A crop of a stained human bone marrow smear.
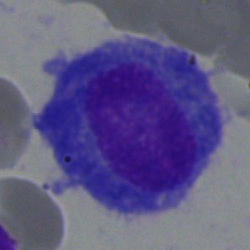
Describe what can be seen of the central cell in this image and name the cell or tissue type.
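See how the nucleus is pushed off-centre to the right; its chromatin is finely granular, not coarsely clumped. The cytoplasm is deep blue, with a paler zone sitting against the left side of the nucleus. That's a plasma cell.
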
